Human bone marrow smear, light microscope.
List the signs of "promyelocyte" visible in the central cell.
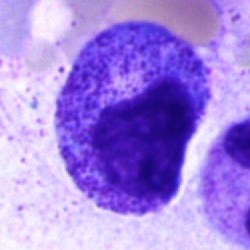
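Central cell: promyelocyte. Nucleus off-centre, towards the lower right of the cell. Cytoplasm crowded with coarse dark purple granules; a paler, less granular area lies just above the nucleus.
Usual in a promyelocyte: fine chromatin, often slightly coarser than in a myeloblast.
Does not match: chromatin here stains dark purple and looks dense rather than fine.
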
